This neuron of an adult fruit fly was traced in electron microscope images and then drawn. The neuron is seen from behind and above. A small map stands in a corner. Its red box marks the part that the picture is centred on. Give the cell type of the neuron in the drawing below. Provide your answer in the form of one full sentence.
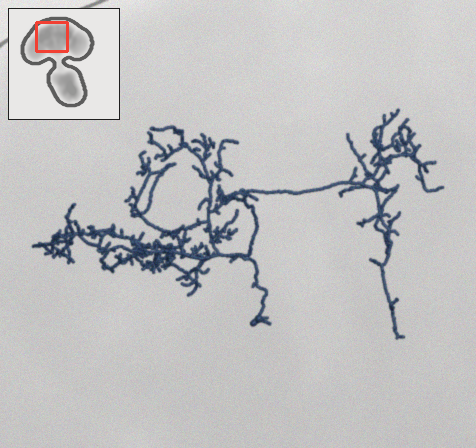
Cell type CL327 is what this neuron is.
